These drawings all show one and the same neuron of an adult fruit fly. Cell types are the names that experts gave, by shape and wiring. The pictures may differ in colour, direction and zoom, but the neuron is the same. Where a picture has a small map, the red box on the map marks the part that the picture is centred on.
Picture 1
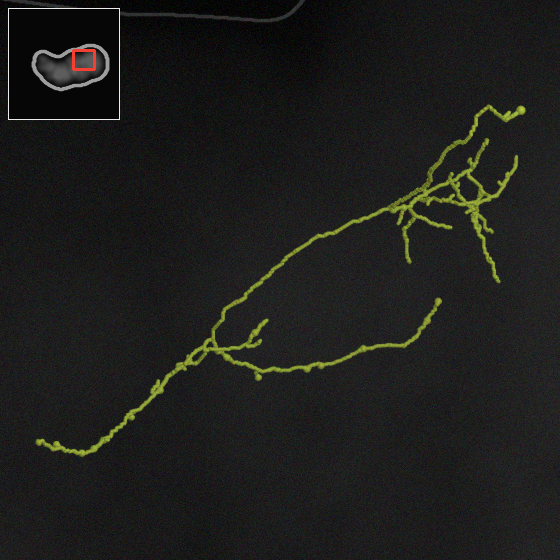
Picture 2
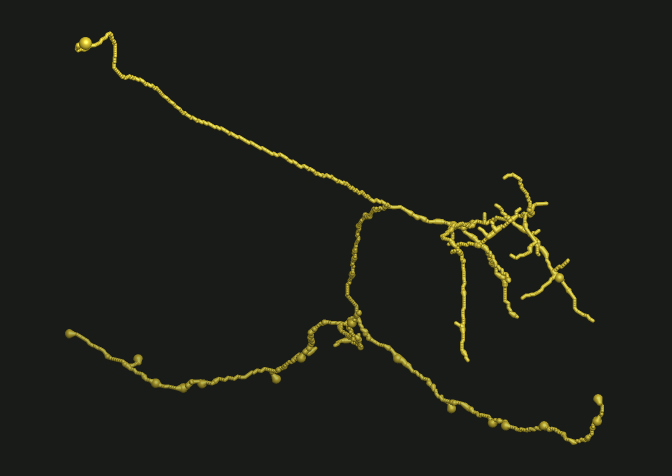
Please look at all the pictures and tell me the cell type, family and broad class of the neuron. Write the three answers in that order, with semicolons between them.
CB1833; hemilineage SMPad2; central-brain intrinsic neuron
